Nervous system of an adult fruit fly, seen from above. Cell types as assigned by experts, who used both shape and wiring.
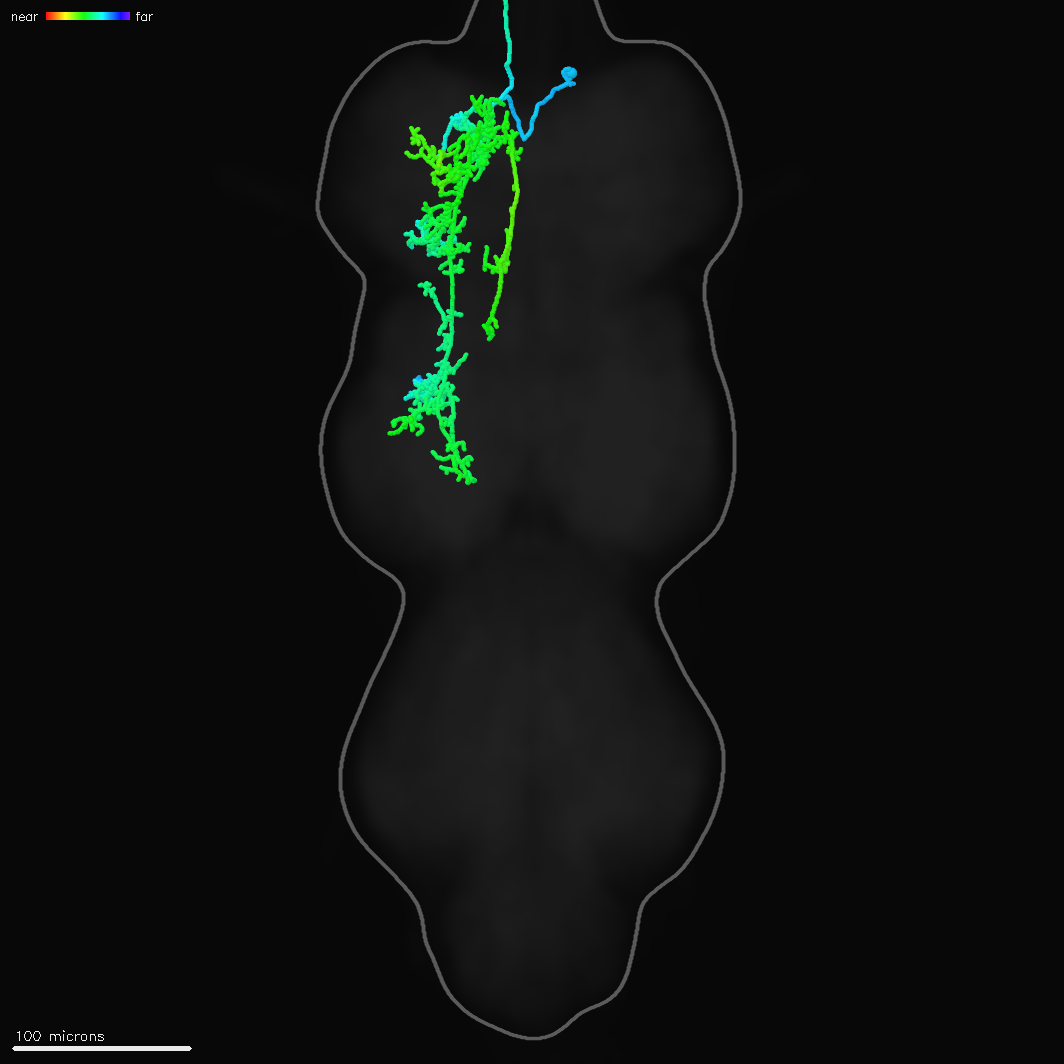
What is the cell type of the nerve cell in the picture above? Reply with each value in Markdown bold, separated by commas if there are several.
**ANXXX131**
